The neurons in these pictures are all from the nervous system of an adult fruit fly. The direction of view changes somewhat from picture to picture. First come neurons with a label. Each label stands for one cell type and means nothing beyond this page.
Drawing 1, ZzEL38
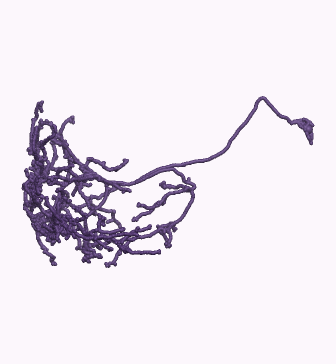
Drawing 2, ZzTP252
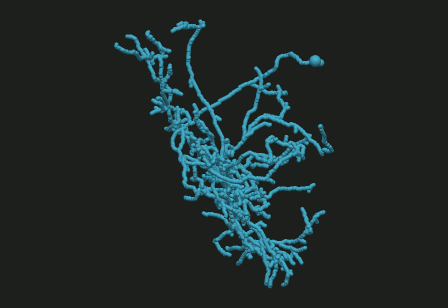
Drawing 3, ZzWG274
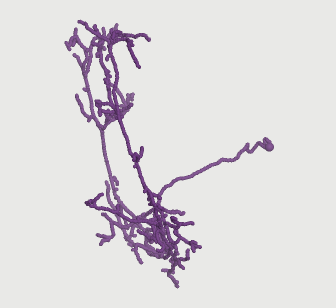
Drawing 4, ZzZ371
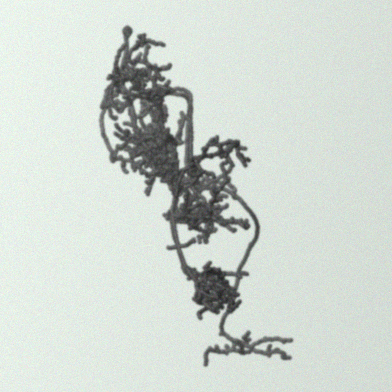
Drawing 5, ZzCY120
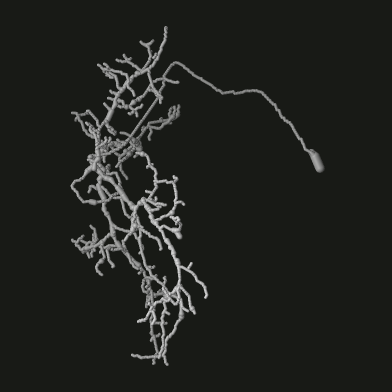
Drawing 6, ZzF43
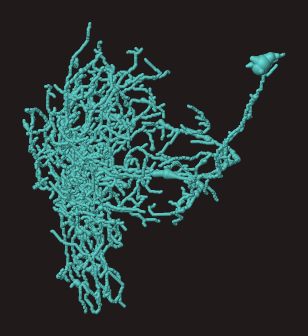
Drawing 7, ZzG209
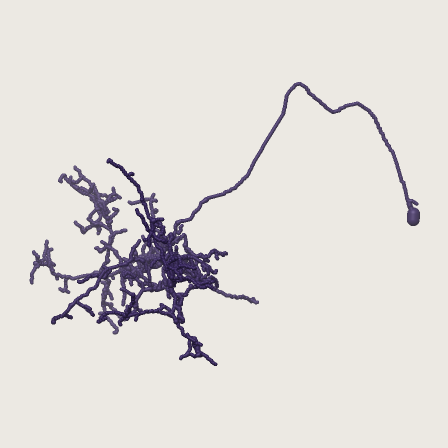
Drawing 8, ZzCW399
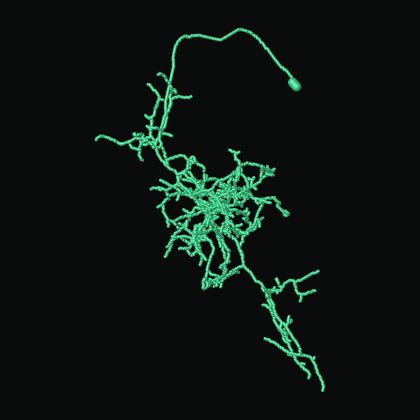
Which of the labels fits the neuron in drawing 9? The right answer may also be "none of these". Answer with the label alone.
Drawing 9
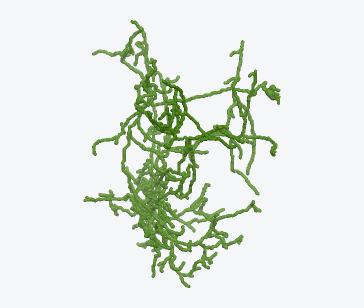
ZzTP252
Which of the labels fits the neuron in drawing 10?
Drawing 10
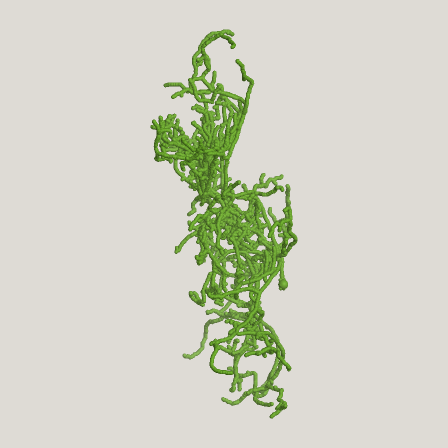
ZzZ371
